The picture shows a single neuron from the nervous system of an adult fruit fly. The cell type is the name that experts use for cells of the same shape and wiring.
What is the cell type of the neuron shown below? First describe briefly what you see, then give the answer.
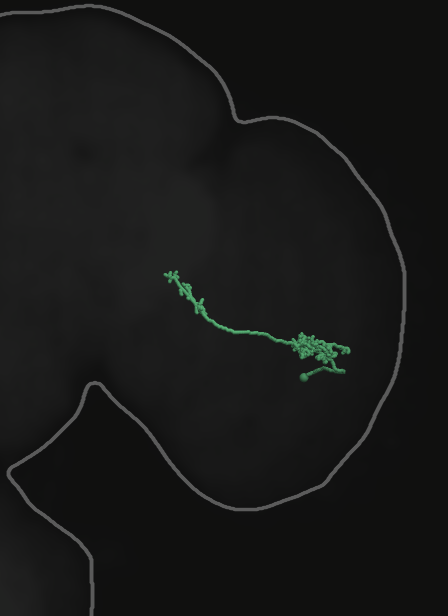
In this view it is wider than it is tall. This is an optic-lobe intrinsic neuron. Its cell type is Tm37.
